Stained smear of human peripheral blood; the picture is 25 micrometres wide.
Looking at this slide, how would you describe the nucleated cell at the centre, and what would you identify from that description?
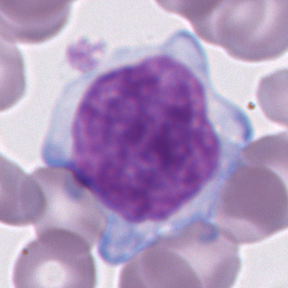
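The edge here is irregular, with several angular points along it. The purple chromatin is patchy, darker clumps sitting among lighter areas. There's a broad rim of cytoplasm around the nucleus, and no granules in it. It's a myeloblast.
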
